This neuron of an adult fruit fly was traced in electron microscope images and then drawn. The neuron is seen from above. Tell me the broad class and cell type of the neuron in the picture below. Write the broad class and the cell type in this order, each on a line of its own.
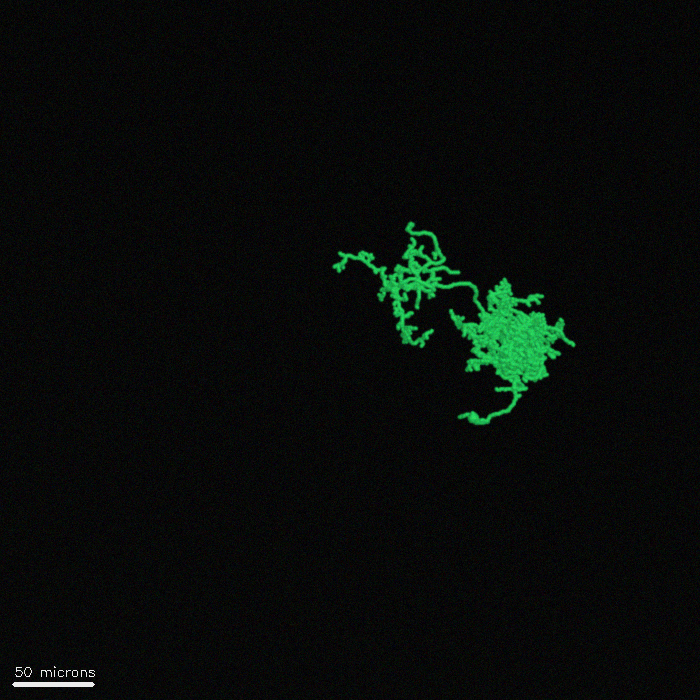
central-brain intrinsic neuron
SLP279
